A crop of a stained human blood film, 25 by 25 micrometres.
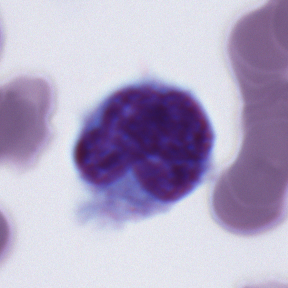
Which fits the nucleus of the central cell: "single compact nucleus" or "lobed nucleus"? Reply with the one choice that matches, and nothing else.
Lobed nucleus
